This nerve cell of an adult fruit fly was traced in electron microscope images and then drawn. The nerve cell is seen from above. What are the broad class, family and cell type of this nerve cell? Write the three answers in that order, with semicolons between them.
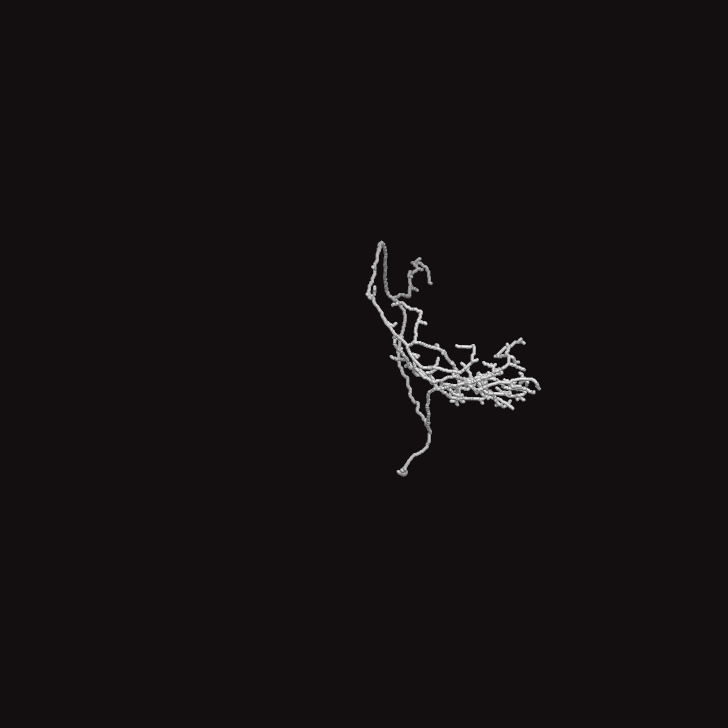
central-brain intrinsic neuron; hemilineage DM2_central; SMP299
